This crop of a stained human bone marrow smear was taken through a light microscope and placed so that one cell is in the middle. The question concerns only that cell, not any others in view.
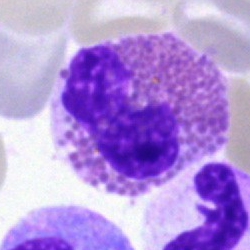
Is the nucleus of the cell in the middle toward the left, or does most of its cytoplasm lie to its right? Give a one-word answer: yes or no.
Yes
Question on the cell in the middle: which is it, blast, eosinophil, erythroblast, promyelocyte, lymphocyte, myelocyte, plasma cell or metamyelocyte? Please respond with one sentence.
Of the cells in this crop, the central one is an eosinophil.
